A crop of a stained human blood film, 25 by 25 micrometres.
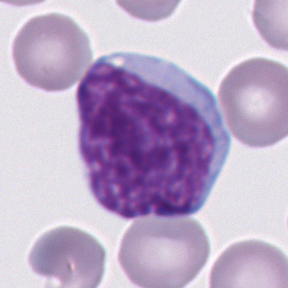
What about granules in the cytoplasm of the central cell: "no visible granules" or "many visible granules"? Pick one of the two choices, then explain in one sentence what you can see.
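No visible granules. The cytoplasm shows no visible granules.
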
